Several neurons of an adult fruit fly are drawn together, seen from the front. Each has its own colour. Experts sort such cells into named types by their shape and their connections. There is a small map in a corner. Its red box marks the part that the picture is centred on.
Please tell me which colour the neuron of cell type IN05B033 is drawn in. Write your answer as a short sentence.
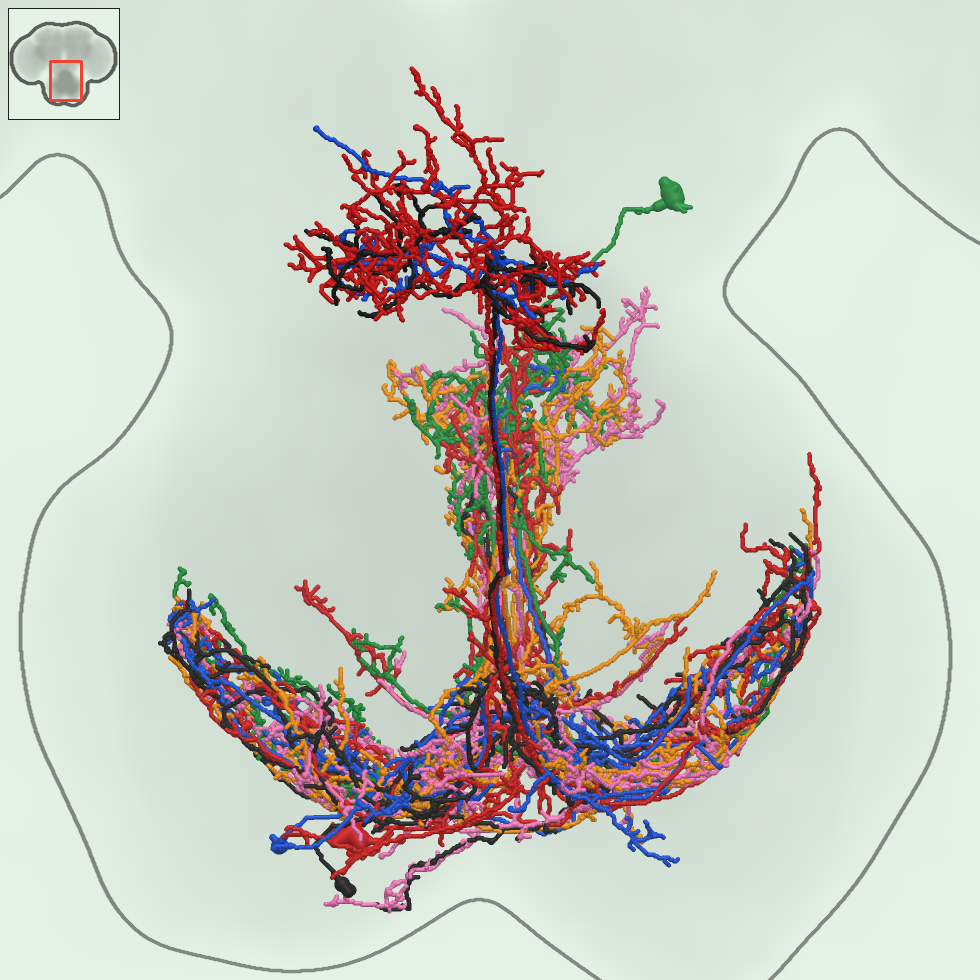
The colour is orange.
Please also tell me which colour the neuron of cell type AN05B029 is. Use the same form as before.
The colour is red.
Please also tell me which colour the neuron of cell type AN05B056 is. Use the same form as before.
The colour is blue.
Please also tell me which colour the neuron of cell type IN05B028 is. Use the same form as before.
The colour is green.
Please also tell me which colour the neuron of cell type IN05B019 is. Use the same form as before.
The colour is pink.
